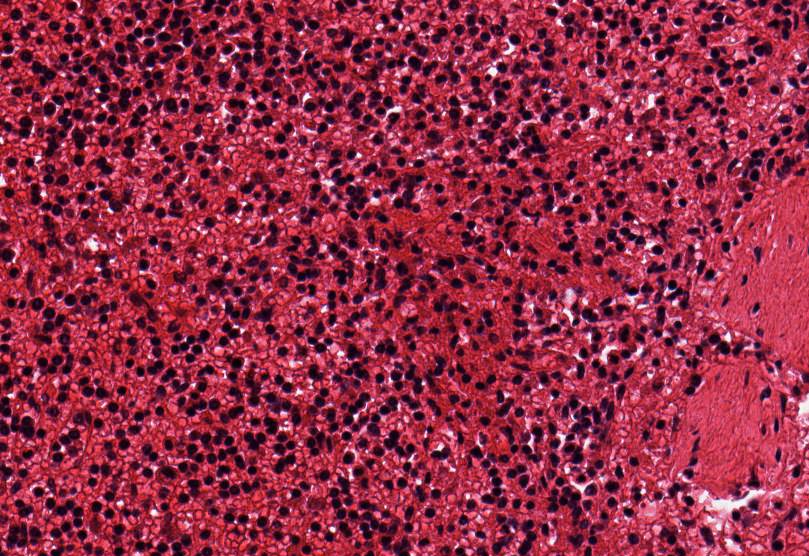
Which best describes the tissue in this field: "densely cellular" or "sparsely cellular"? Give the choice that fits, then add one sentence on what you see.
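Densely cellular. Most of the field is filled by a diffuse, dense sheet of cells with no organised units.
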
